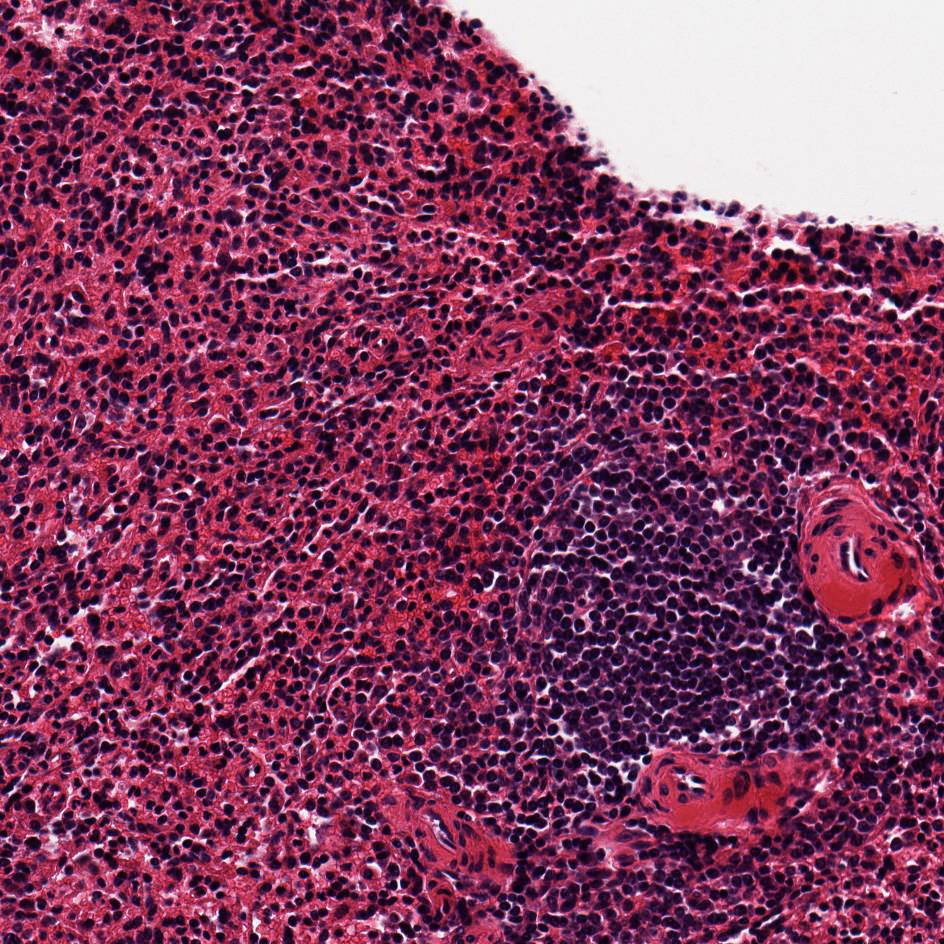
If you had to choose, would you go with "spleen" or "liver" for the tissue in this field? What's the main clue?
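It's spleen. Lower right there's a dark, densely packed zone of lymphocytes, with small round dense nuclei and scant cytoplasm, inside redder, looser cellular tissue. That redder tissue has many red blood cells scattered among the nucleated cells.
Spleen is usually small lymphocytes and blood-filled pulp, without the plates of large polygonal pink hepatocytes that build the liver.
Small arterial vessels with thick, homogeneous pink walls and slit-like lumina sit in and beside the dark zone.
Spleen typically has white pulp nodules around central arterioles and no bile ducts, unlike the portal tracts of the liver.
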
